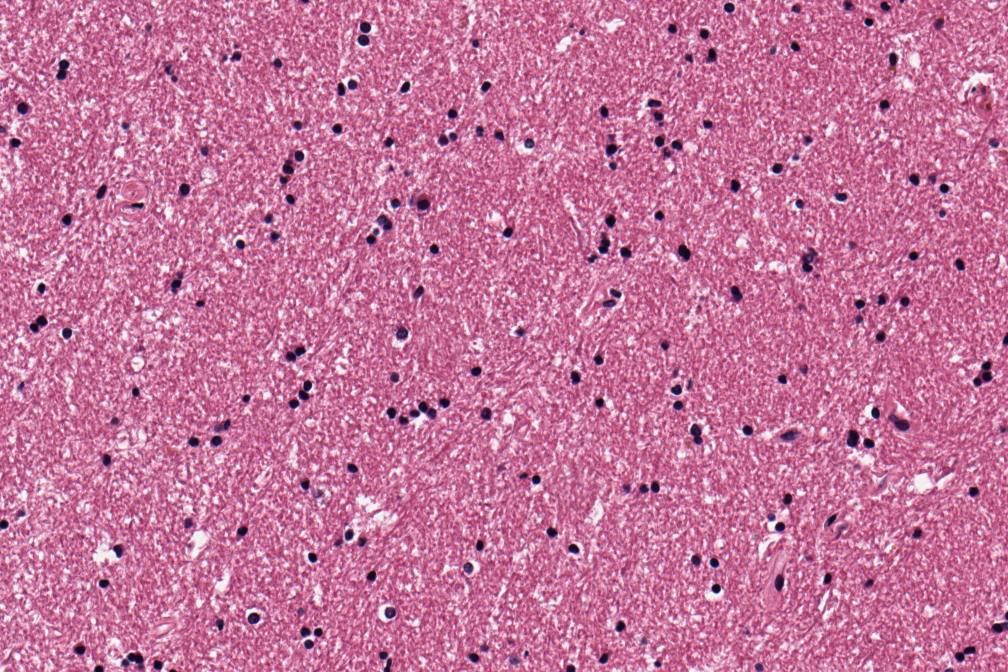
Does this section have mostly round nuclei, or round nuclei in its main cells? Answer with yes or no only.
Yes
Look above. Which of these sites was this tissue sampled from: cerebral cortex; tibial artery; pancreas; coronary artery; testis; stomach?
cerebral cortex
